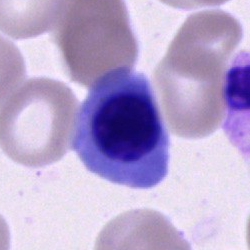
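Erythroblast; stained human bone marrow smear. Outline irregular and angular, not round. Chromatin dense, very dark purple. Cytoplasm clear medium blue, rimming the nucleus on all sides, widest below and to the left.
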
